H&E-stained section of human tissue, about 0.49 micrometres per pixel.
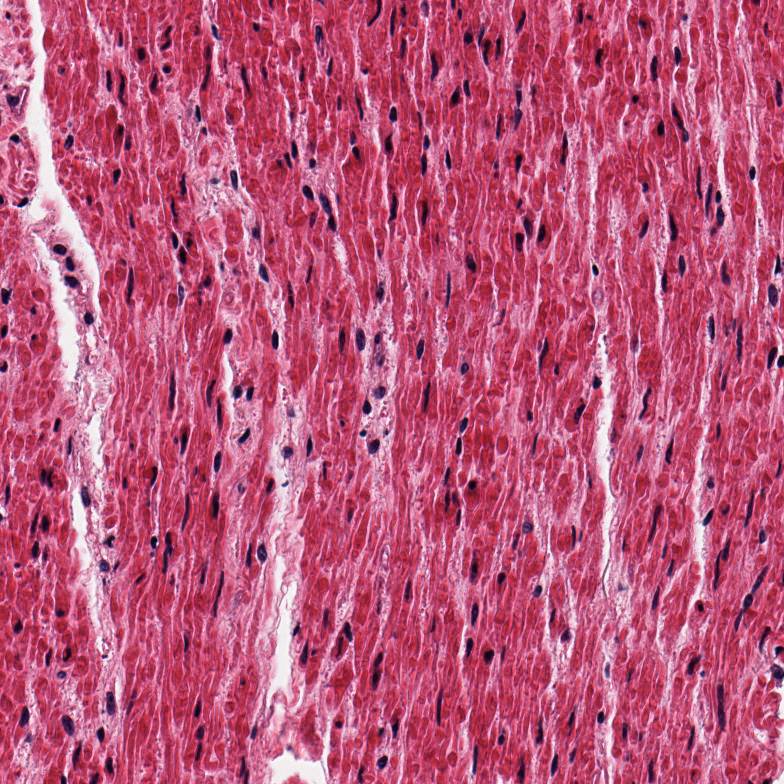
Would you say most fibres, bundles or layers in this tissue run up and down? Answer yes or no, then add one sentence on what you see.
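Yes. Muscle fibres run roughly vertically, from top to bottom, across the whole field.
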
